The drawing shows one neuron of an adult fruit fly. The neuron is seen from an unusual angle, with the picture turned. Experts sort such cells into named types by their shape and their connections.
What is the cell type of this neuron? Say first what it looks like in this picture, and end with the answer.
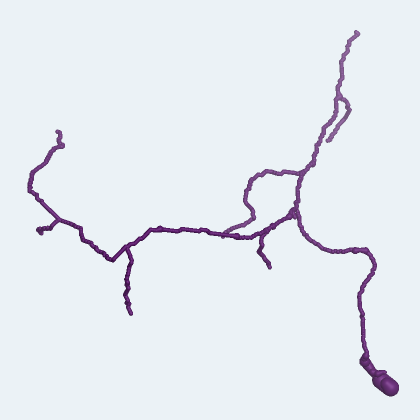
The cell body is at the lower right of the picture. There are a dozen or fewer branch ends. Its broad class is motor neuron of the nerve cord. It is of cell type MNml78.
